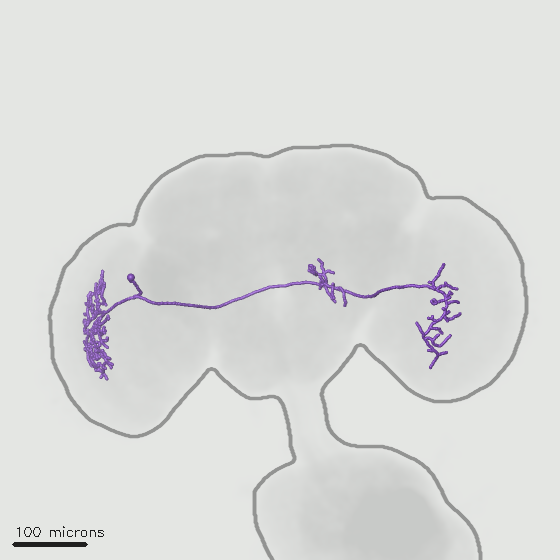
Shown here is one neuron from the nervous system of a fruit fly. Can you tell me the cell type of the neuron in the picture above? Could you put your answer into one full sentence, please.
The cell type name MeVPMe5 applies to this neuron.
